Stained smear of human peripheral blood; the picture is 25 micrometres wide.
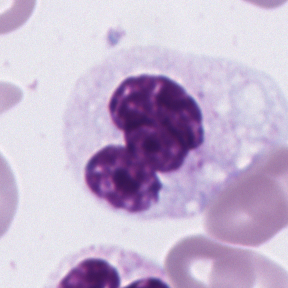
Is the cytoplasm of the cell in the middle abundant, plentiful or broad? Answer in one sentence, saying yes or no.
Yes, the cytoplasm of this cell is abundant.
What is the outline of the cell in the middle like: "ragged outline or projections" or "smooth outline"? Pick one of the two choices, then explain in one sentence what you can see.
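Smooth outline. The cell outline is a smooth oval that is wider than it is tall.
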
